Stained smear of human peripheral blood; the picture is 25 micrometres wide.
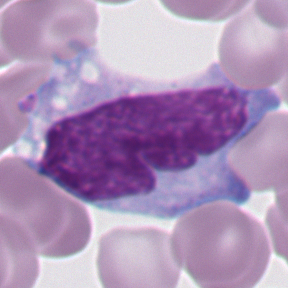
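Monocyte in a stained smear of human peripheral blood, its nucleus elongated, about 19 by 9 micrometres, and lying lengthwise across the cell from left to right. Note the deep notch on the nucleus's lower side, which sets off a tongue-like lobe. The chromatin is finely mottled rather than clumped into coarse dark blocks. Several clear vacuoles lie in the cytoplasm above and to the left of the nucleus.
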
